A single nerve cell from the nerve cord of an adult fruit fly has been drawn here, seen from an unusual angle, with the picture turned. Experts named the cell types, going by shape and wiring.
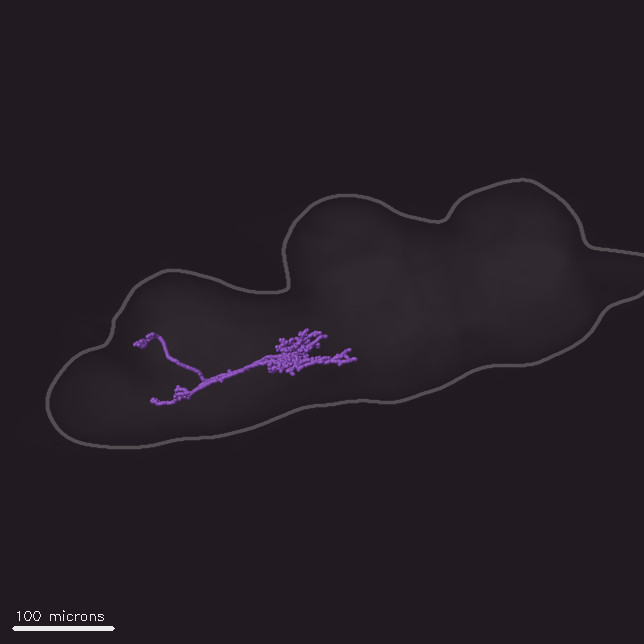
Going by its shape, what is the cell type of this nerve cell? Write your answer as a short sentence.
The cell type is IN13A013.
